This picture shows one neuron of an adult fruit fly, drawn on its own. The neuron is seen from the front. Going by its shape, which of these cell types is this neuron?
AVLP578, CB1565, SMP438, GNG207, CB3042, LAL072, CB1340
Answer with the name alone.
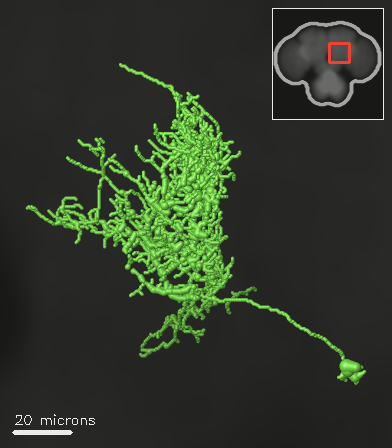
LAL072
